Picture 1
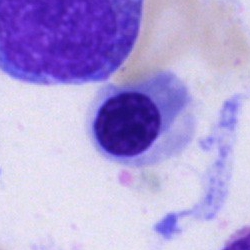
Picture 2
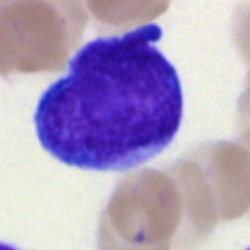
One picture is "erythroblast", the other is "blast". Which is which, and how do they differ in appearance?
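Picture 1 shows the erythroblast and picture 2 the blast. The chromatin is the clearest difference: dark purple and densely clumped in the erythroblast, finely stippled rather than blocky in the blast.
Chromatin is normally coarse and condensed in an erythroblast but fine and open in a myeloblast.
The proportions differ too, since in the blast the nucleus takes up nearly the whole cell and leaves only a scant rim of cytoplasm, seen best along the lower edge.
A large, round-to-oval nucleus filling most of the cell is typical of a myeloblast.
The erythroblast's nucleus sits off-centre toward the left, with pale blue-grey cytoplasm spreading mainly to the upper right of it. Neither cell shows granules in its cytoplasm.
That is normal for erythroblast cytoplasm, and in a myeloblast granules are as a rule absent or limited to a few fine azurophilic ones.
No nucleolus is visible in the erythroblast's nucleus.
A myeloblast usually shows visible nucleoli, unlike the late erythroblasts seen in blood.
As for outlines, the erythroblast's is smooth with no surface projections, while the blast's is roughly oval, with a small notch on the upper left edge and a small rounded knob at the top right.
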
